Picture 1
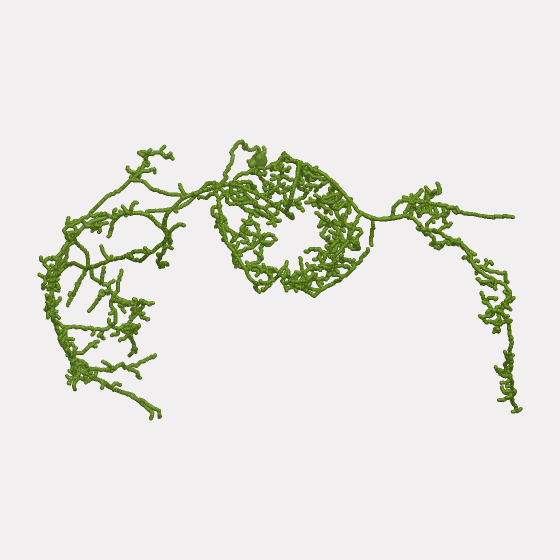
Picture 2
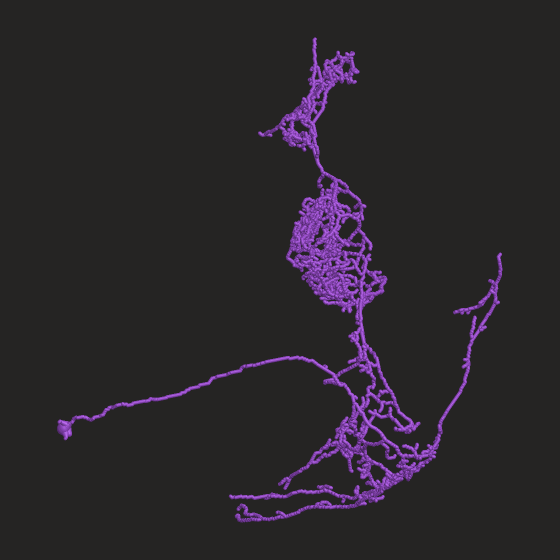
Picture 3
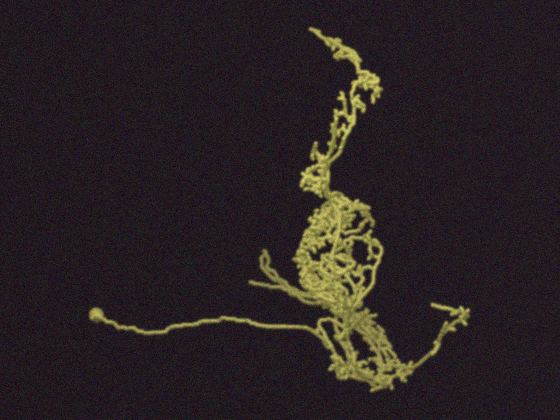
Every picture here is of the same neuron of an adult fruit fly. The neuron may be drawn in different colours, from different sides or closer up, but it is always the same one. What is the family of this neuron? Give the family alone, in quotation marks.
"class CX"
